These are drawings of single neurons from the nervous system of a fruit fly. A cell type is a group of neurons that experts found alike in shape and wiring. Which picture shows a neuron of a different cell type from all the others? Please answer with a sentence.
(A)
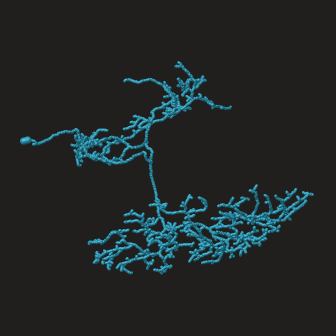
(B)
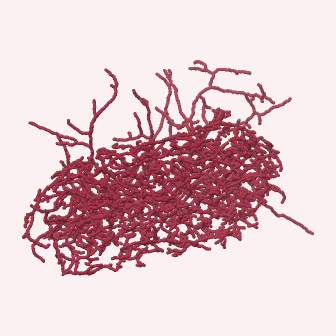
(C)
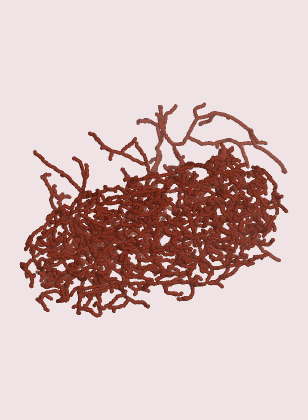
Picture A is the odd one out.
